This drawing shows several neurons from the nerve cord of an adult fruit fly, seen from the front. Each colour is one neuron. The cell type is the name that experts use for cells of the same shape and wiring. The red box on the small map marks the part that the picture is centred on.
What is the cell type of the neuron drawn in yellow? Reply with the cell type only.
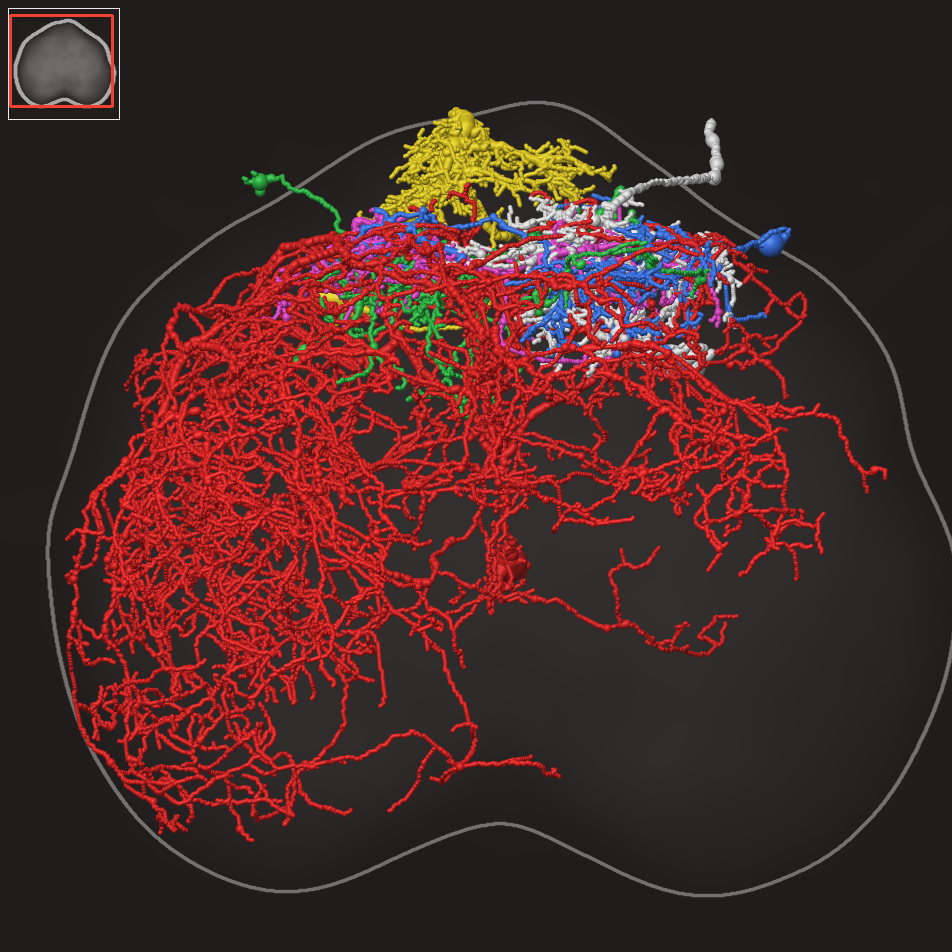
MNad02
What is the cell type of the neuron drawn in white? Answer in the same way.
MNad35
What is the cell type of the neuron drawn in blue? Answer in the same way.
IN06A025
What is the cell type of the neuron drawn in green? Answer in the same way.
INXXX276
